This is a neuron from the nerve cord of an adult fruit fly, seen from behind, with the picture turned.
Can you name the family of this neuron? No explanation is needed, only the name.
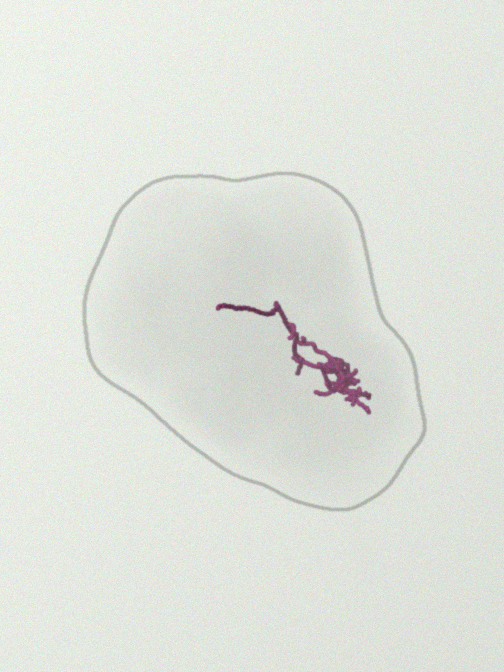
hemilineage 10B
